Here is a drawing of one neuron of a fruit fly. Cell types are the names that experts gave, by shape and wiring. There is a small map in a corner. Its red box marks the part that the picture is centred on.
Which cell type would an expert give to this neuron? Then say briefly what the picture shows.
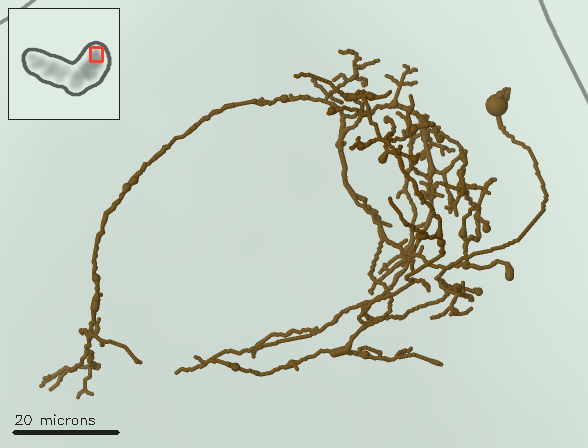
Its cell type is CB2032. This is a central-brain intrinsic neuron. The cell body is at the upper right of the picture. By the scale bar it is about 100 microns wide in this view. Dozens of branch ends can be seen.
